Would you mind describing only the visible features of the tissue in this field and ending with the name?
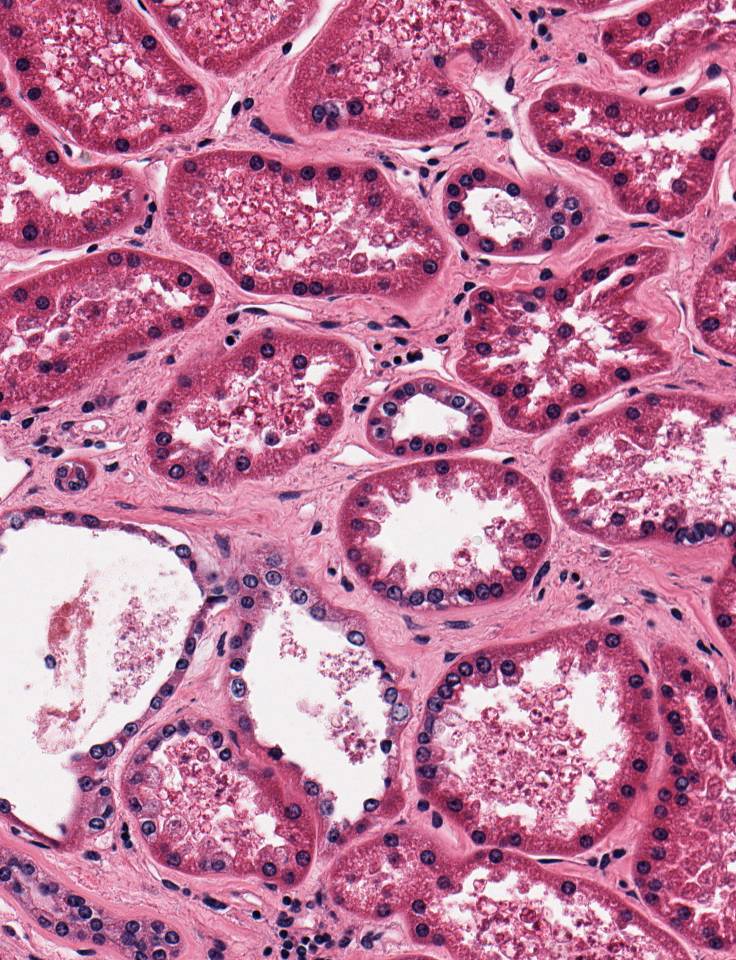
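Closely packed tubules in cross and oblique section fill the field; no glomerulus. Most have a single layer of tall cuboidal cells with deeply eosinophilic, granular cytoplasm and round dark nuclei in one basal row. A few smaller tubules have paler cells, open lumens. Renal cortex.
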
